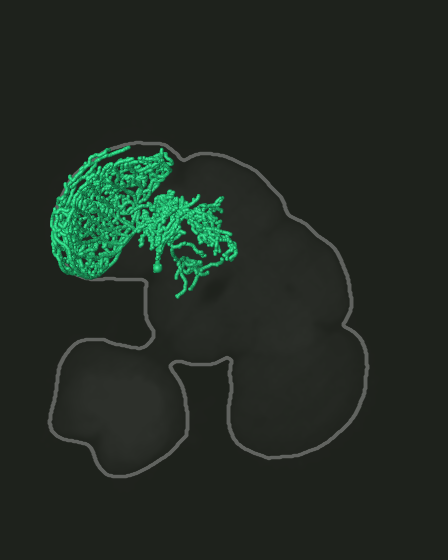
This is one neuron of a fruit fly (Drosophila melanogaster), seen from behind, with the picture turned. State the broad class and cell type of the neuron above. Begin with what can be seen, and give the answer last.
As drawn here it is about as wide as it is tall. This is a visual centrifugal neuron. Its cell type is aMe17e.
